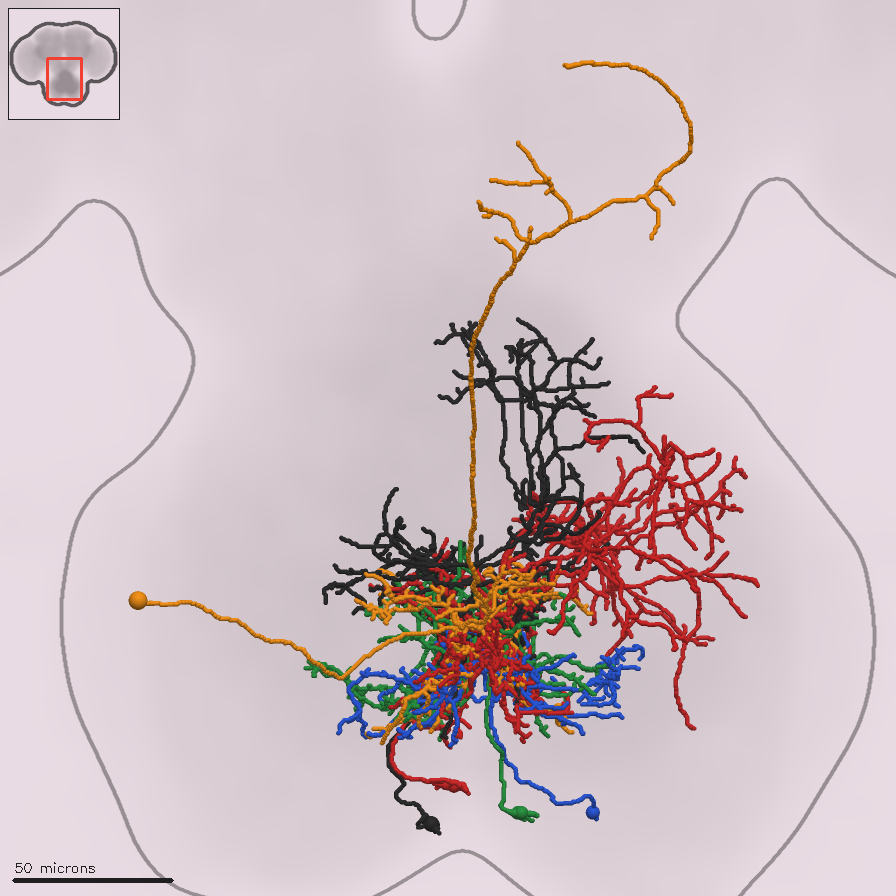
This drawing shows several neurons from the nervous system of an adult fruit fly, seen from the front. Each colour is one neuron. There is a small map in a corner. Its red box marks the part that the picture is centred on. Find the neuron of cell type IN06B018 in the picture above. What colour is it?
red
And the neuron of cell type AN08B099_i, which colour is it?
orange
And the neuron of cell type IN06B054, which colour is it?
black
